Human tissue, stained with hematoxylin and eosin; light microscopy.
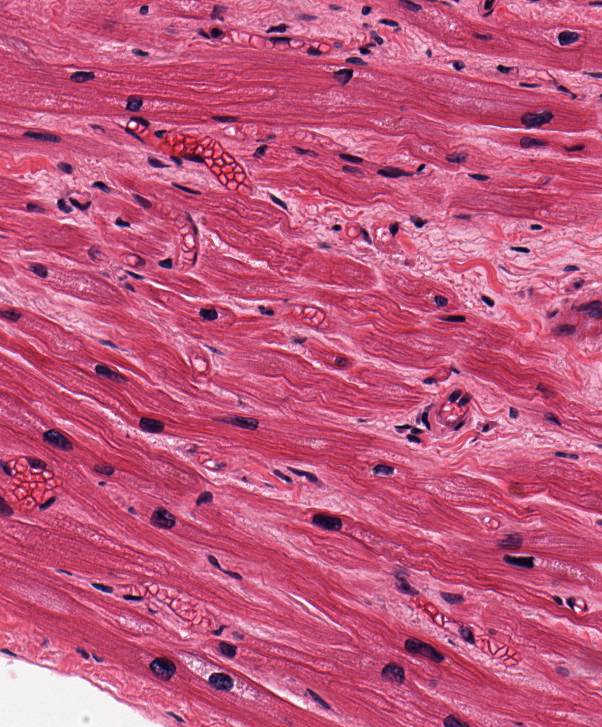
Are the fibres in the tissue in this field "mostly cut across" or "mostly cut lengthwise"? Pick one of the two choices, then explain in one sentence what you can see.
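Mostly cut lengthwise. Elongated pink muscle fibres fill the field and run diagonally from upper left to lower right.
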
